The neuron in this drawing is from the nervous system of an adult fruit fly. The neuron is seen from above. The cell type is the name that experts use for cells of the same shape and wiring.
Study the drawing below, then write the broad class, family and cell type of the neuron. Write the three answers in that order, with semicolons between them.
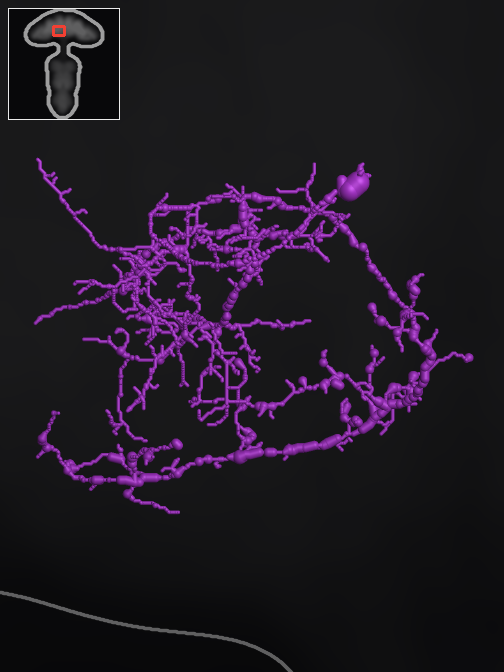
central-brain intrinsic neuron; hemilineage SMPp&v1_posterior; CL180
